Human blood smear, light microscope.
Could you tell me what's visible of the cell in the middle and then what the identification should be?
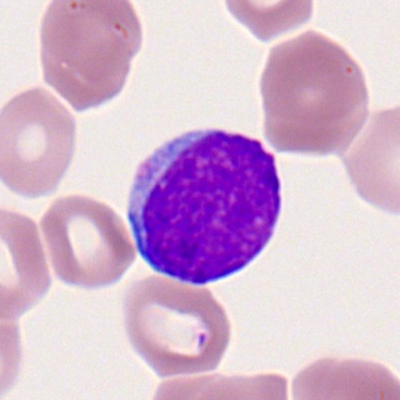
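You'll see a round cell with a smooth outline. Its cytoplasm shows mainly as a crescent on the left side, pale blue and without visible granules. That's a lymphocyte.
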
